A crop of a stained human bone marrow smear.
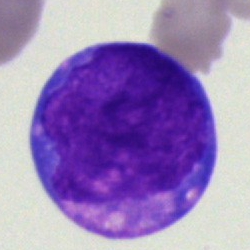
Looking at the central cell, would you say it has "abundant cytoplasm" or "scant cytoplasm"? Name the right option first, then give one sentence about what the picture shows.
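Scant cytoplasm. The nucleus fills most of the cell.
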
